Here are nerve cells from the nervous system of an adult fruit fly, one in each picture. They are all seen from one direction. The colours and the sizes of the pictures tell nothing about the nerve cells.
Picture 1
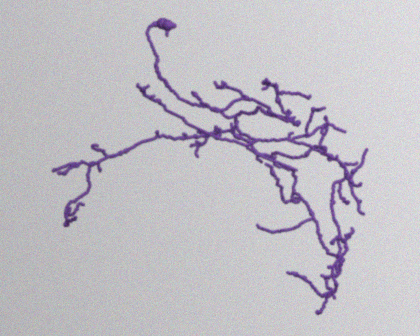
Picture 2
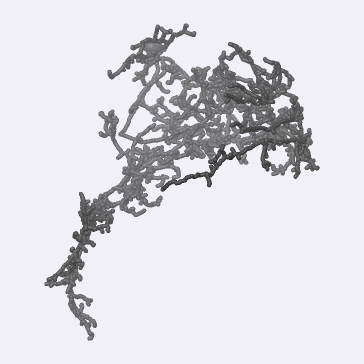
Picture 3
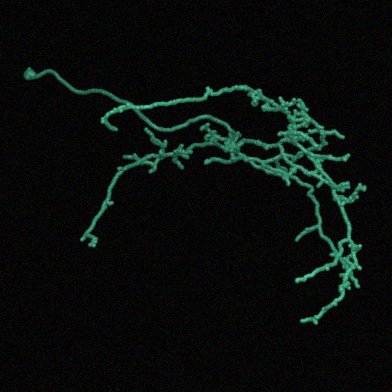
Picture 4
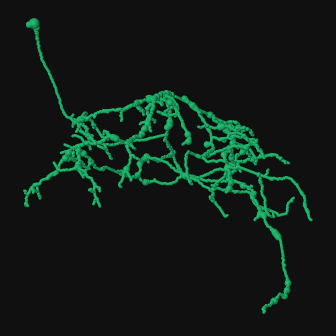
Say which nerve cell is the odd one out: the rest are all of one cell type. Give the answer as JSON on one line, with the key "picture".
{"picture": 2}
